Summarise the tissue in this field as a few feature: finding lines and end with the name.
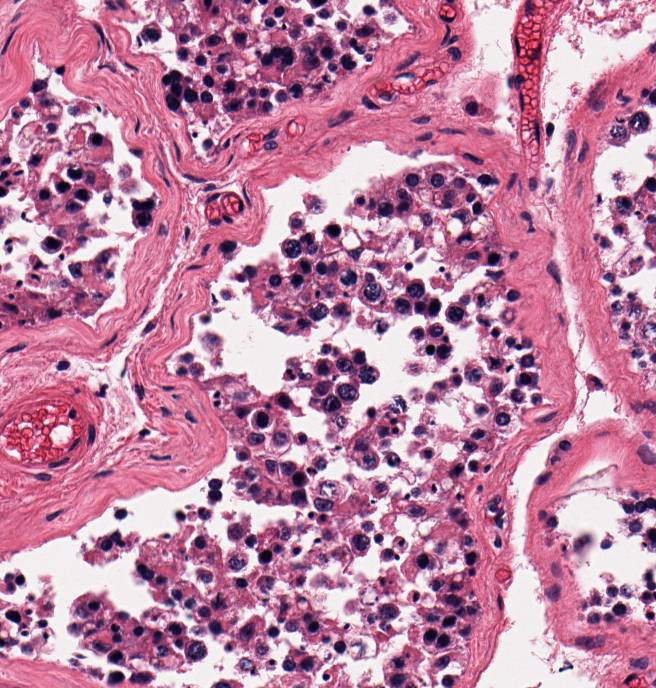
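Boundary: thick, wavy band of pink lamellated fibrous tissue with flattened spindle-shaped nuclei around each unit
Spaces: irregular clear spaces between cells, many detached cells lying free in them
Vessels: small, packed with red blood cells, in narrow tissue between units; one vertical at top right
Fat cells: none in the field
Name: testis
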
